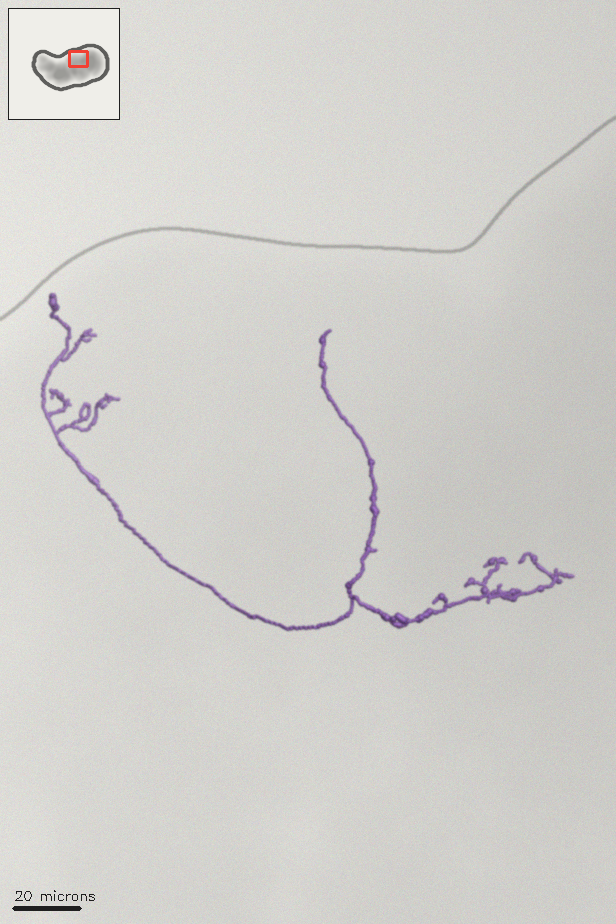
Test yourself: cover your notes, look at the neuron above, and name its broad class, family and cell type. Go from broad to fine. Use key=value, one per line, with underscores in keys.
broad_class=central-brain intrinsic neuron
family=class Kenyon Cell
cell_type=KCa'b'-m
